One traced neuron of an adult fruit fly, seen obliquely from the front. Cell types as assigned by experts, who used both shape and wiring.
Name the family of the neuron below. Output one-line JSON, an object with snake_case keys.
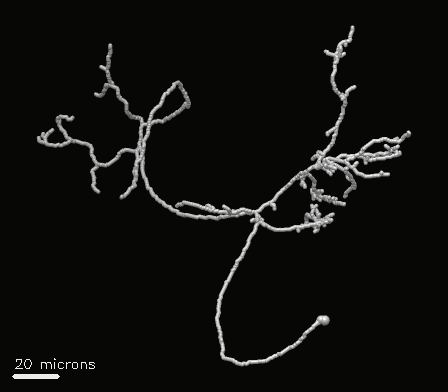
{"family": "hemilineage MX7"}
